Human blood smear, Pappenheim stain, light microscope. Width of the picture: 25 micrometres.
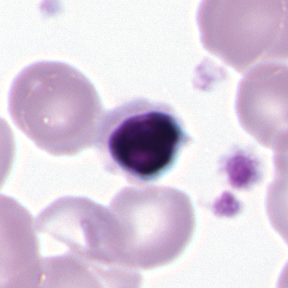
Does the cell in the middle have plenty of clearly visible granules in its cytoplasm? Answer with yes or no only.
No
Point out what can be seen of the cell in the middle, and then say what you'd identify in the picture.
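What strikes me first is the chromatin: dense, dark purple and coarsely clumped. Around the nucleus there's only a narrow rim of pale greyish-blue cytoplasm, and a small pointed projection sticks out from the right edge of the cell. So this one is a normoblast.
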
